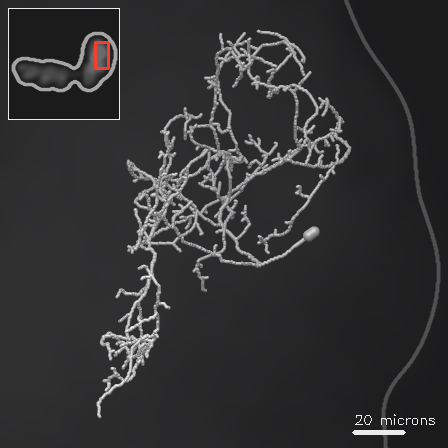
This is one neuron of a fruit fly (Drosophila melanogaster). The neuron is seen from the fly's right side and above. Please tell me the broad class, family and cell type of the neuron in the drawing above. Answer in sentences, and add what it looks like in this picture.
This is a central-brain intrinsic neuron. The family is hemilineage LALa1_anterior. It is of cell type AVLP096. From top to bottom in the picture it spans about 160 microns. Dozens of branch ends can be seen.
